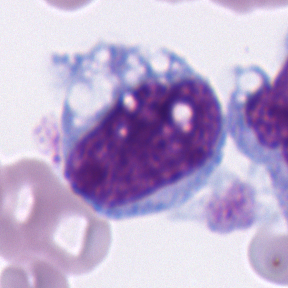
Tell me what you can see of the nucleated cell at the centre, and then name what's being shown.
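Many clear vacuoles fill the cytoplasm, gathered mostly above and to the left of the nucleus. Two small round clear spots overlie the upper nucleus. The upper left cell edge is ragged and frayed. No distinct coloured granules appear in the cytoplasm. It is a monocyte.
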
